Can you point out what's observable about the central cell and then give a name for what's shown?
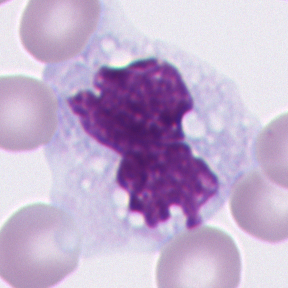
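The nucleus is one irregular, folded mass with jagged edges, elongated diagonally from upper left to lower right. Its chromatin is dark purple and mottled, with a patchy texture. Many small clear vacuoles lie scattered through the cytoplasm. This cell is a monocyte.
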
